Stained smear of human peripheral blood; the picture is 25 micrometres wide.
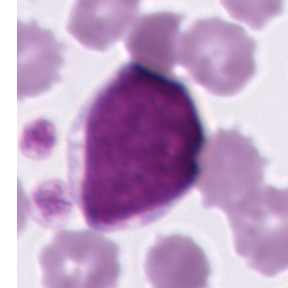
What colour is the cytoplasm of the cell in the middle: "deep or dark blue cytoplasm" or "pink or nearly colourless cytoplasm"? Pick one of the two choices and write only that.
Pink or nearly colourless cytoplasm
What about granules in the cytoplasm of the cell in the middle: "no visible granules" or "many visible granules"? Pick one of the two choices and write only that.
No visible granules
